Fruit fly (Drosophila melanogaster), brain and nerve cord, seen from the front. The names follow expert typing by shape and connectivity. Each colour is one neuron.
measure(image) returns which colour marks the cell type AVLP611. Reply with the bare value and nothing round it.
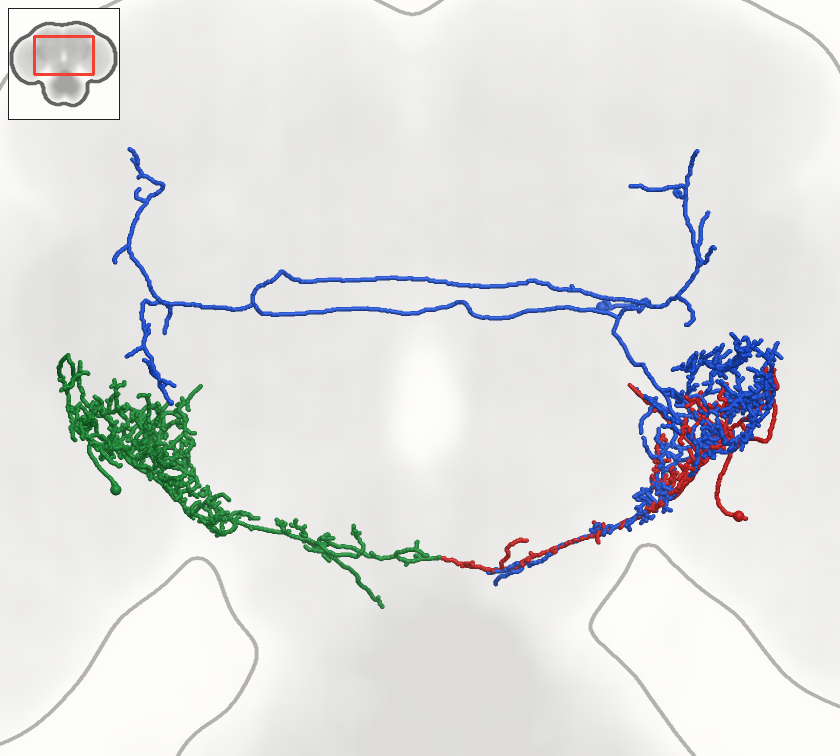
red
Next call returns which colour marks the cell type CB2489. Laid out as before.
green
